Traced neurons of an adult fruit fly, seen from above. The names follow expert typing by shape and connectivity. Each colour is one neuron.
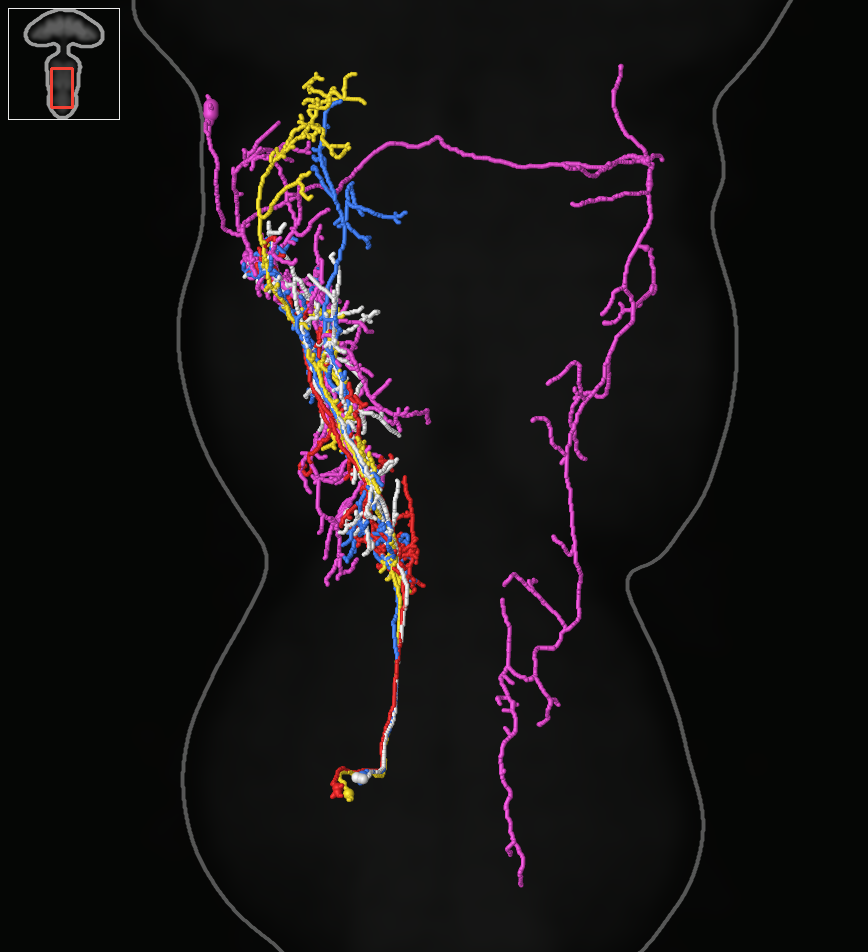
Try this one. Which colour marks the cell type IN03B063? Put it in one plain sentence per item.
The colour is white.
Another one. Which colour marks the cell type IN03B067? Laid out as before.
The colour is blue.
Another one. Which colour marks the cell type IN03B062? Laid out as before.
The colour is red.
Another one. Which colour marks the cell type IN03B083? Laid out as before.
The colour is yellow.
